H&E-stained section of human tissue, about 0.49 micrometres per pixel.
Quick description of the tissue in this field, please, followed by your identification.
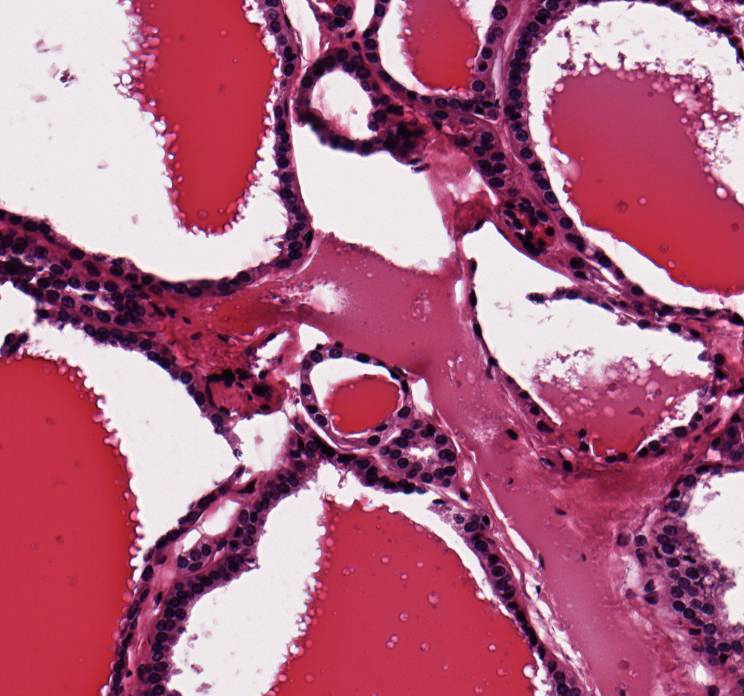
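The field consists mainly of large, irregular, dilated spaces divided by narrow strands of tissue. Homogeneous, bright red, eosinophilic material fills these spaces. A band of pale pink, sparsely cellular, amorphous stroma extends from the centre toward the lower right. No fat cells are present anywhere in the field. The tissue is thyroid.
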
